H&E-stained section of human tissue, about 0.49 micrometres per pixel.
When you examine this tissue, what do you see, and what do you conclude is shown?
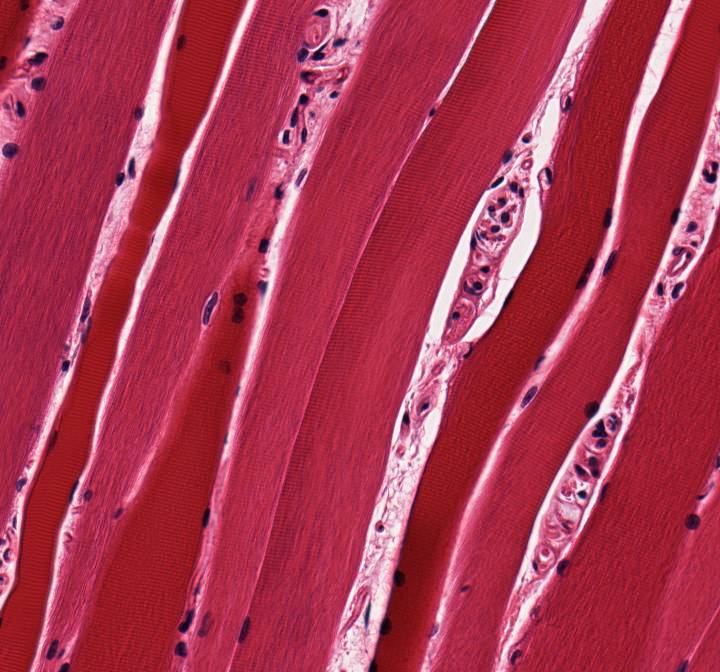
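Here long, parallel, unbranched muscle fibres run diagonally across the whole field, from lower left to upper right. Their nuclei are flattened and elongated, sitting at the edges of the fibres. The fibre cytoplasm takes eosin as a deep, even red. Between fibres there are only narrow strips of loose connective tissue with scattered small nuclei. This is skeletal muscle.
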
